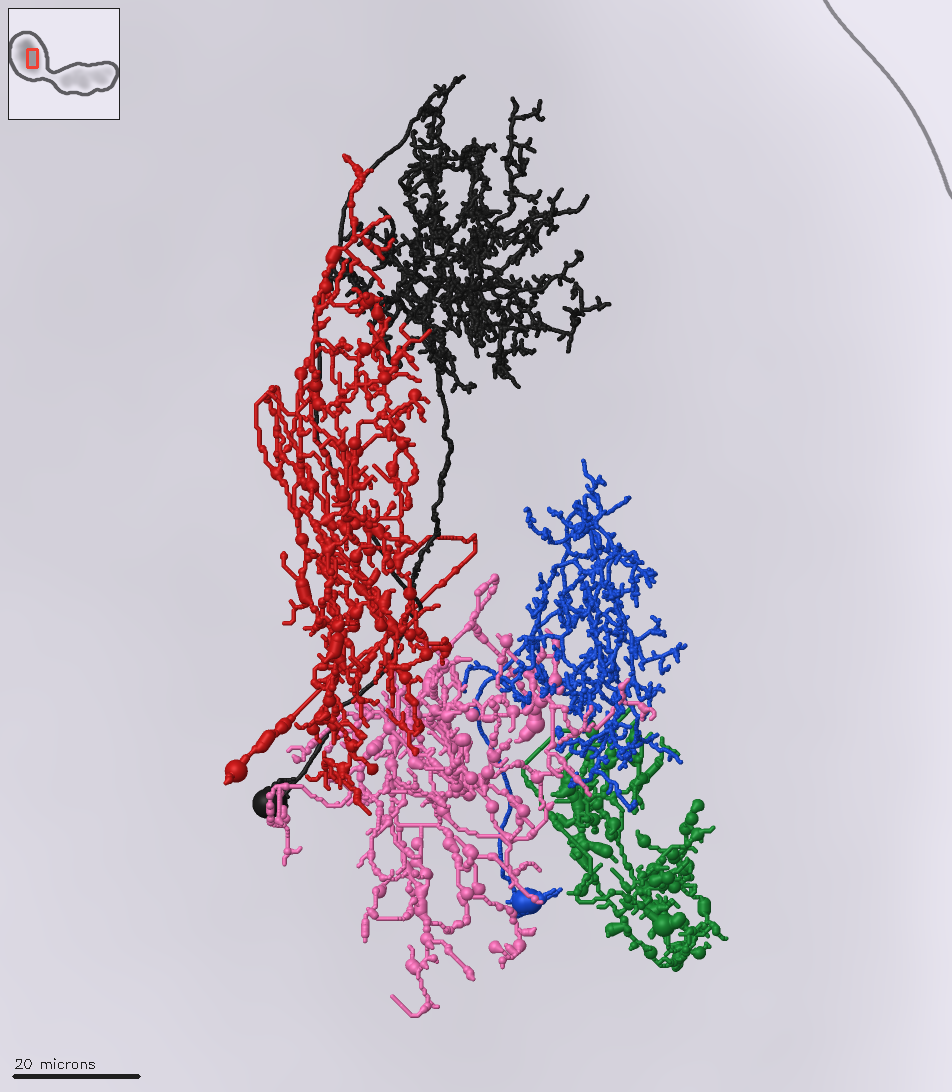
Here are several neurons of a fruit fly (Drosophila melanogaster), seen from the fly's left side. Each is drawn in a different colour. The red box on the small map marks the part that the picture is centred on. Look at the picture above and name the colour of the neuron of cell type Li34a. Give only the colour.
blue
